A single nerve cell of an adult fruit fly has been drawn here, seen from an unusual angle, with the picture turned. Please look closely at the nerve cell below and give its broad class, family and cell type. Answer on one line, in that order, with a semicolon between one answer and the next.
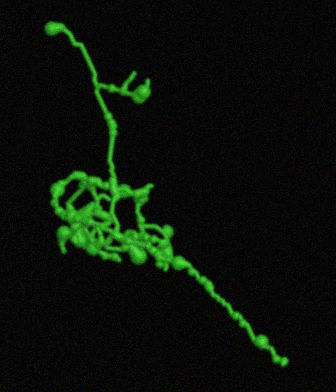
sensory neuron entering the nerve cord; class mechanosensory tactile; SNta38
